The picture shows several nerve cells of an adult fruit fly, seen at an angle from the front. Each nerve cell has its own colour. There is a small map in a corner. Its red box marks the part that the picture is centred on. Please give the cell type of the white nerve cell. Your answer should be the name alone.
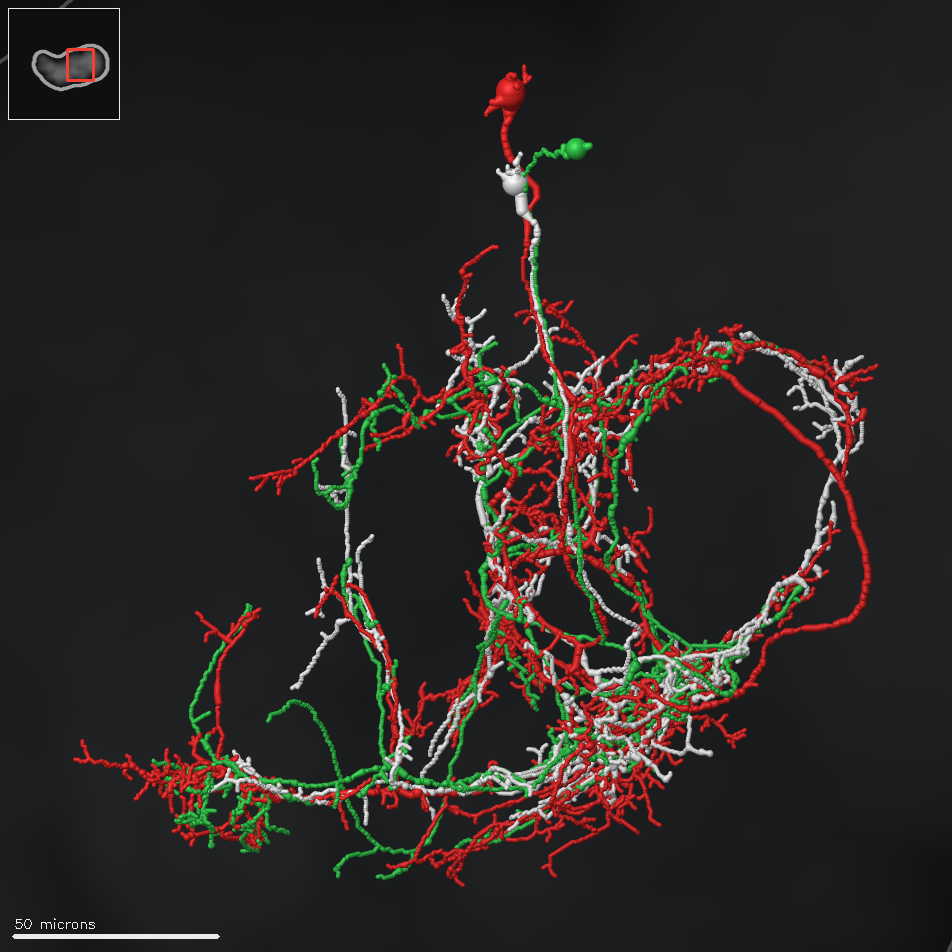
PS115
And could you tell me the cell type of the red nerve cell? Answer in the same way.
PS116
